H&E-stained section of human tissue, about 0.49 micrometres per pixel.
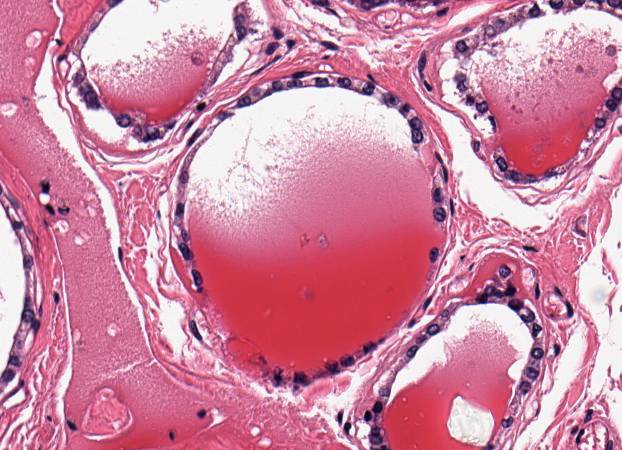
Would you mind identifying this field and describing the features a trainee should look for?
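Each rounded unit here is a thyroid follicle. They vary in size, the largest central, each lined by a single layer of flattened to low cuboidal cells with small, round, dark, evenly spaced nuclei.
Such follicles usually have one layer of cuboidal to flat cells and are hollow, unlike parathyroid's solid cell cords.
Thin pink fibrous bands separate neighbouring follicles.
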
